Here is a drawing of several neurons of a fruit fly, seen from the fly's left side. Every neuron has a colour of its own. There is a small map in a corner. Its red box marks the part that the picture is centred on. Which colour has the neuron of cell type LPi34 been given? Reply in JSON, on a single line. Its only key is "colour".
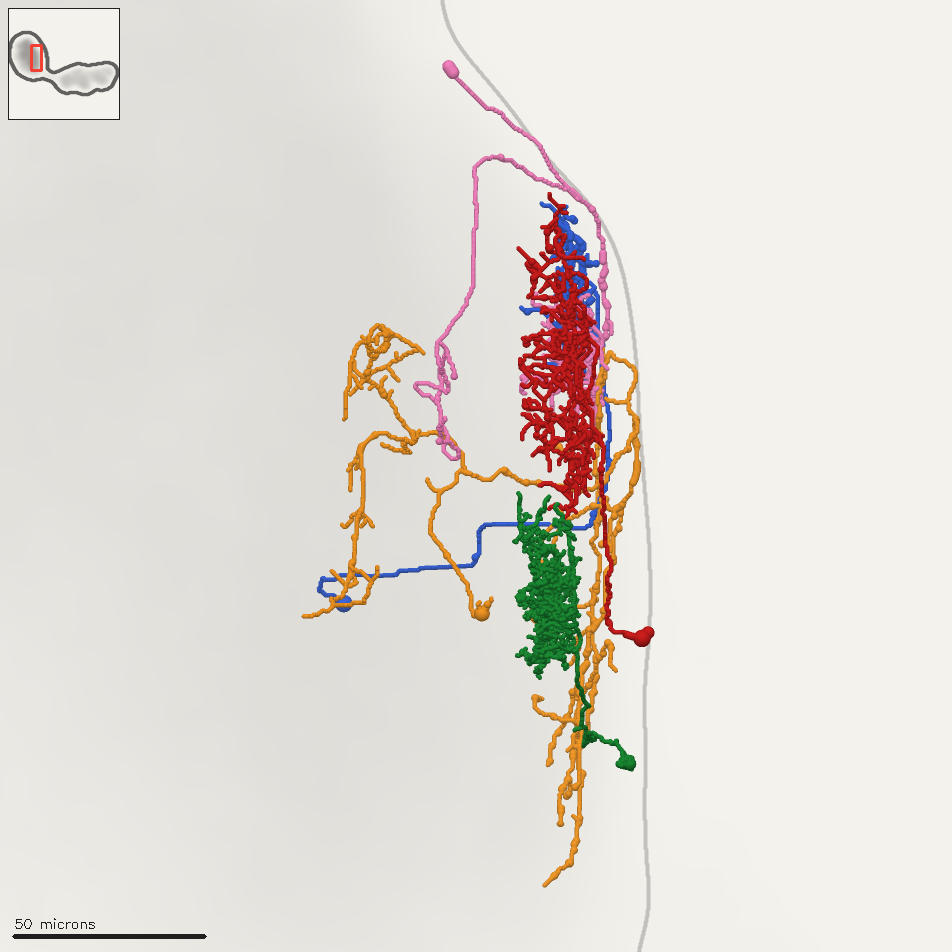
{"colour": "blue"}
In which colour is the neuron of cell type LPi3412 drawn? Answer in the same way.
{"colour": "red"}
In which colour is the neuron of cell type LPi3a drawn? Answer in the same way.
{"colour": "green"}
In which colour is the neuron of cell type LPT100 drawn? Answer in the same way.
{"colour": "pink"}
